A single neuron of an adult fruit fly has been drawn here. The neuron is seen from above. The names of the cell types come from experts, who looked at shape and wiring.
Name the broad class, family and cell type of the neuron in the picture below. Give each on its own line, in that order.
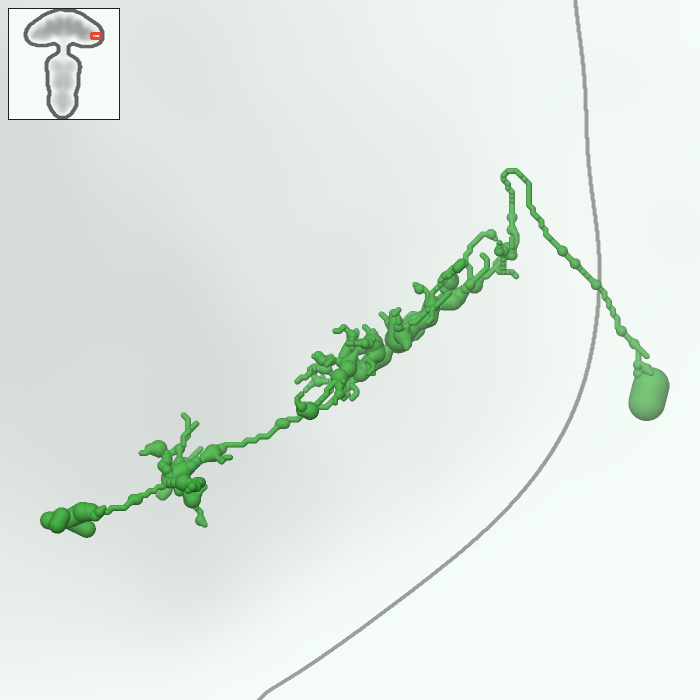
optic-lobe intrinsic neuron
Mi
Mi4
